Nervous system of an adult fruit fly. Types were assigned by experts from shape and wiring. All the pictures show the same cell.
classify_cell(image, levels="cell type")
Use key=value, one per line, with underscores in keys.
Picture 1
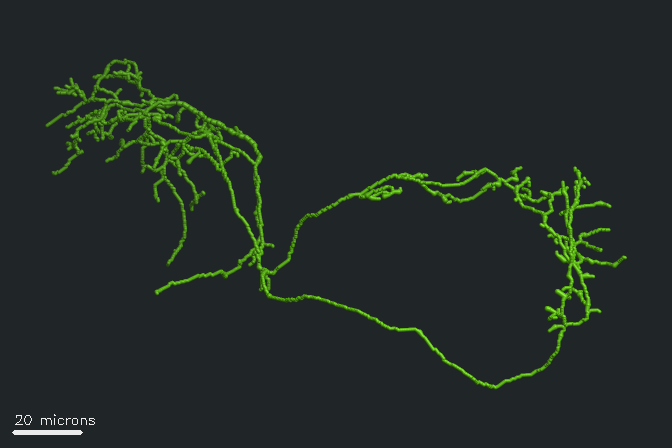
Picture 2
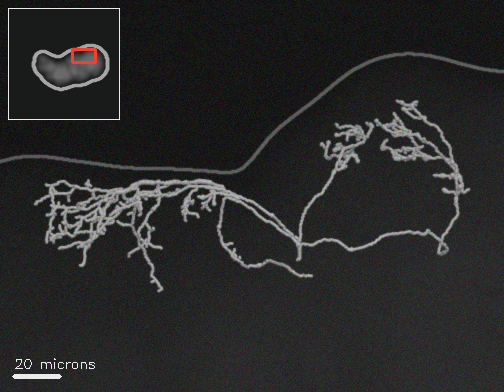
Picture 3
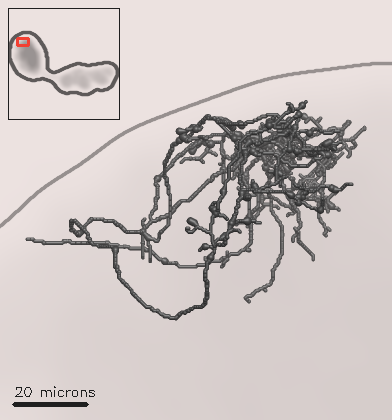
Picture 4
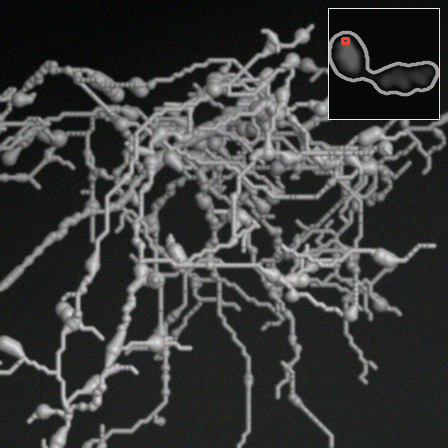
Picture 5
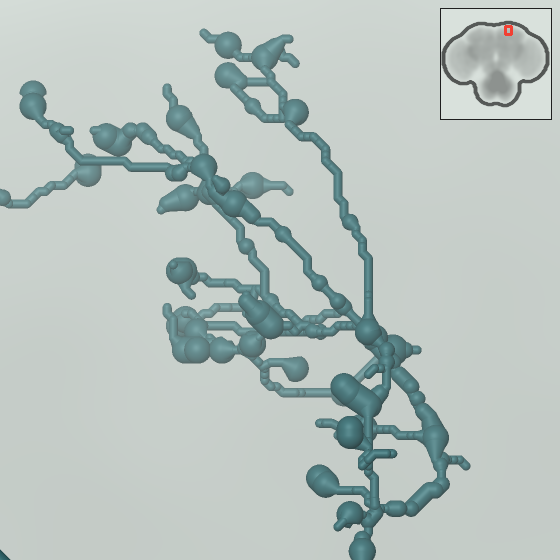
cell_type=SMP096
